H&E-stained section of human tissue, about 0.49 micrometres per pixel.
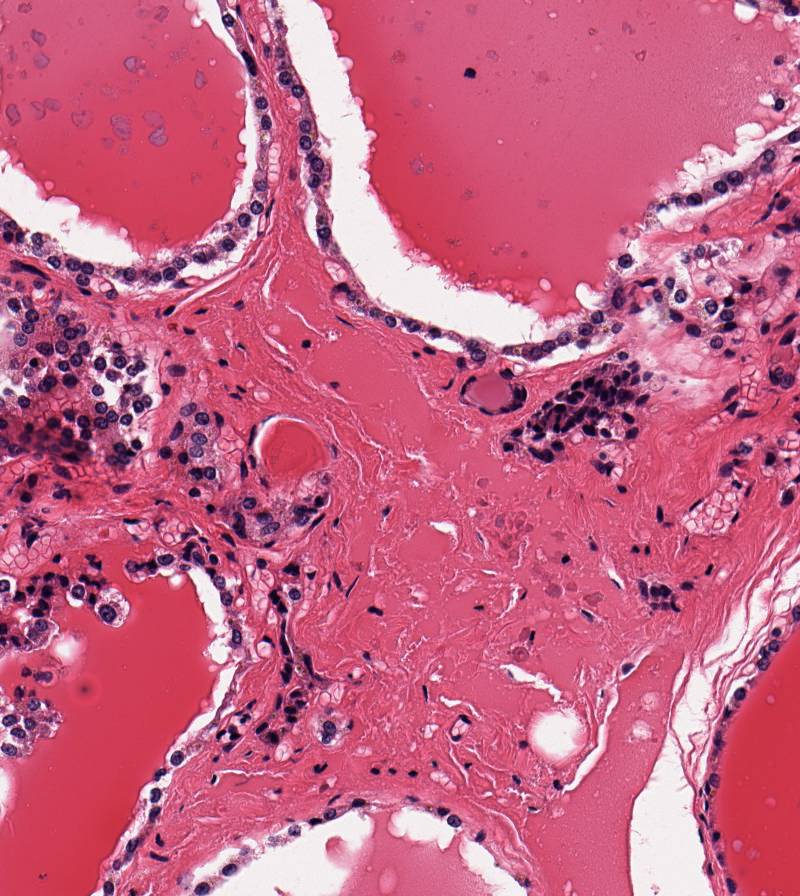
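Thyroid. Large rounded spaces fill the corners and edges, separated by a central branching band of stroma. A single layer of flattened to low cuboidal cells with round dark nuclei lines the spaces. In the upper right centre, a small cluster of cells with dark, crowded nuclei lies in the stroma just below the lining. Left of centre, a small round space with pink contents sits in the stroma.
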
